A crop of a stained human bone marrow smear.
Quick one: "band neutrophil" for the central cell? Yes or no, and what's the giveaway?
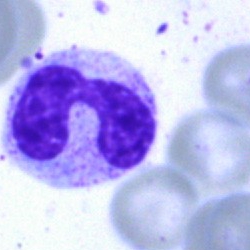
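Nucleus: a single curved band, bent into an upside-down U opening downward; matches the C, U or S curved band usual in a band neutrophil, not the broader bean shape usual in a metamyelocyte. Arms joined by a broad band, not a thin thread: fits a band neutrophil, which has no lobes linked by fine chromatin threads. Chromatin dark purple, coarsely clumped: closer to the dense, clumped chromatin usual in a band neutrophil than to the moderately condensed chromatin with some clumping usual in a metamyelocyte. Outline round and smooth; no nucleoli; no cytoplasmic vacuoles. Verdict: band neutrophil fits.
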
